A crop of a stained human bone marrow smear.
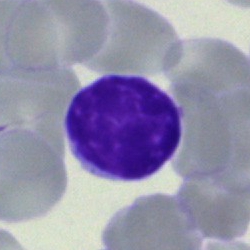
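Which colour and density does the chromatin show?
Dense, dark purple staining, broken only by small paler patches.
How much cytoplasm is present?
Very little: at most a thin rim at the edge of the cell.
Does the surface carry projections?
No projections are seen.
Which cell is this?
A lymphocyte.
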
